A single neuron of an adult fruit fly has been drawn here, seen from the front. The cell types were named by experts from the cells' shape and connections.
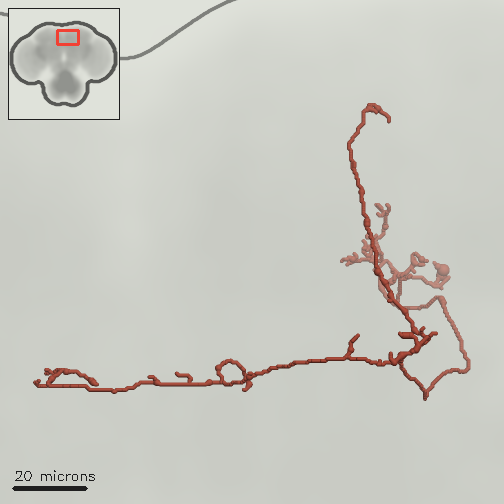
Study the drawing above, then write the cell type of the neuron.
KCa'b'-m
